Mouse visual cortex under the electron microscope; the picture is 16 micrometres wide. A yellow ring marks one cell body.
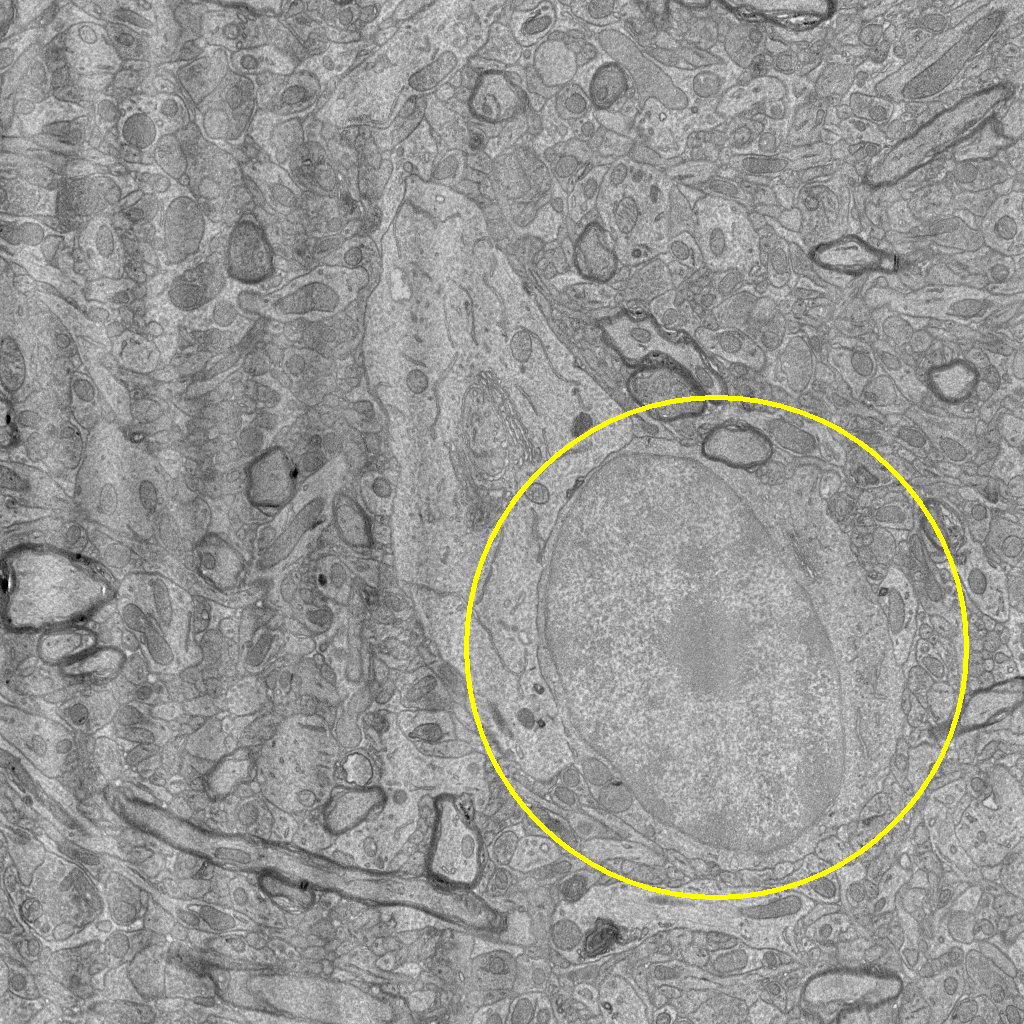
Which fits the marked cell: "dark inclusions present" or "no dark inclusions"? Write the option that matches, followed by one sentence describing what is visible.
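Dark inclusions present. A few small dark dense bodies lie in the cytoplasm to the left of the nucleus.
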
